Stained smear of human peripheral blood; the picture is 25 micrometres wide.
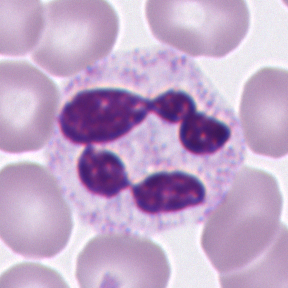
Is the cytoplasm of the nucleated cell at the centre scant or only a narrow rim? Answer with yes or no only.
No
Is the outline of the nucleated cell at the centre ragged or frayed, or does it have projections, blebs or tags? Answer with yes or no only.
No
